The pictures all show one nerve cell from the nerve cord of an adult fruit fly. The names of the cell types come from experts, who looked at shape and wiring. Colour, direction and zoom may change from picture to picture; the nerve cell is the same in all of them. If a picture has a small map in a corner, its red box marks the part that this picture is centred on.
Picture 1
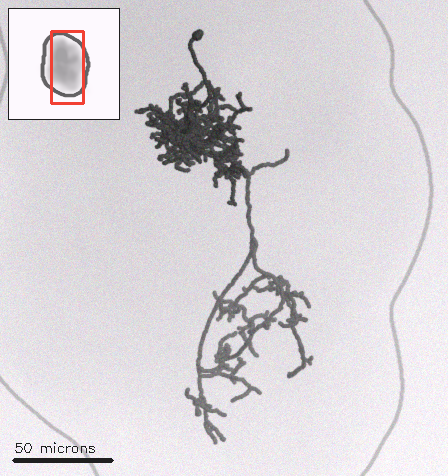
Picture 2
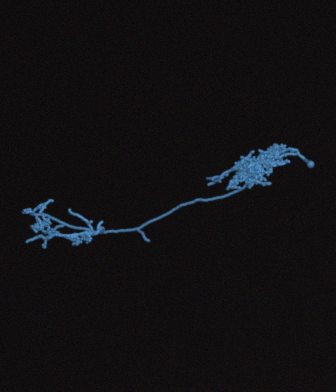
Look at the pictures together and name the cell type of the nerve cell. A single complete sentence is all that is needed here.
To the cell type INXXX110 belongs this nerve cell.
